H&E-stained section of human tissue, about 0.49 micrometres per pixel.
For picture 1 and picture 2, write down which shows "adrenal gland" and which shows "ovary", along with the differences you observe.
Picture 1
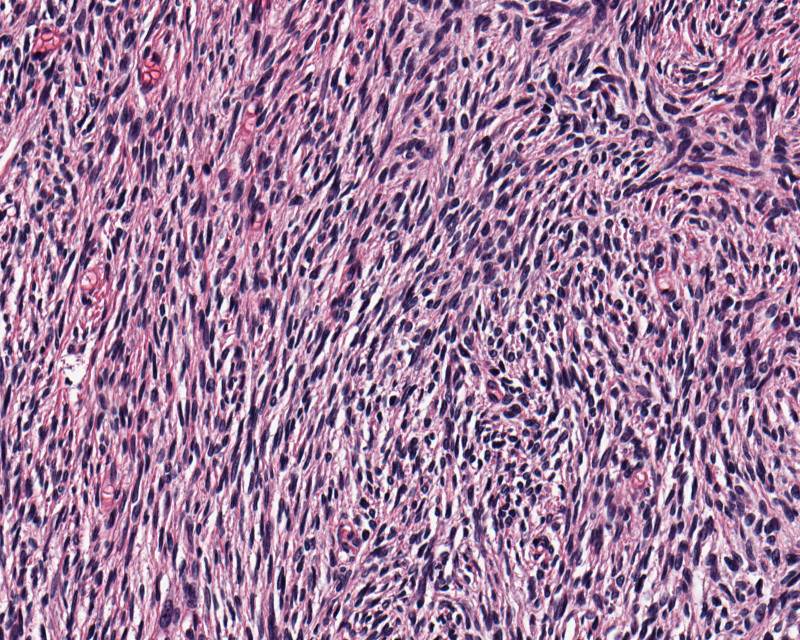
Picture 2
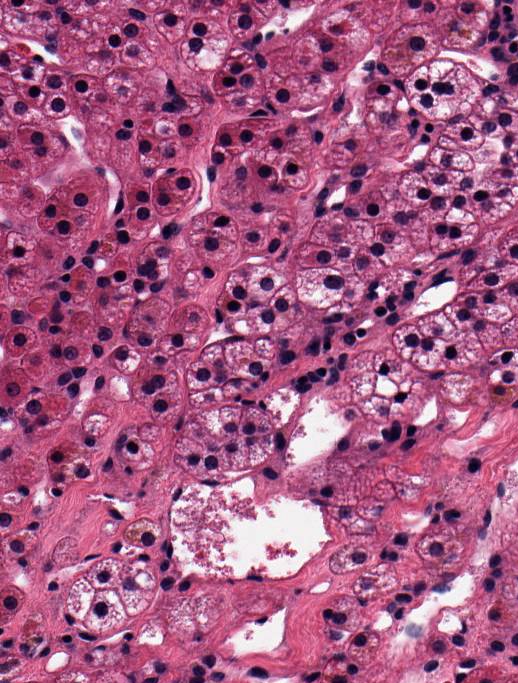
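Let me start with the names: picture 1 is ovary, picture 2 is adrenal gland. In picture 1, densely packed spindle cells fill the whole field in fascicles, and toward the upper right those fascicles turn into a swirling, whorled arrangement.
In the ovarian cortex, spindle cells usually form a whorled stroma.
Their nuclei are elongated to ovoid, dark-staining and crowded closely together, with scant pale pink cytoplasm and indistinct cell borders. Picture 2 is built differently: large polygonal cells lie in small nests and cords across the whole field, separated by thin strands of stroma that hold small dark elongated nuclei. Toward the right and centre these cells have pale, finely vacuolated, foamy cytoplasm, while toward the upper left their cytoplasm is denser and pink.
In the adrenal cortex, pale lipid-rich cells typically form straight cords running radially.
I also notice a dilated thin-walled vascular space containing red blood cells in the lower centre of picture 2.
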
